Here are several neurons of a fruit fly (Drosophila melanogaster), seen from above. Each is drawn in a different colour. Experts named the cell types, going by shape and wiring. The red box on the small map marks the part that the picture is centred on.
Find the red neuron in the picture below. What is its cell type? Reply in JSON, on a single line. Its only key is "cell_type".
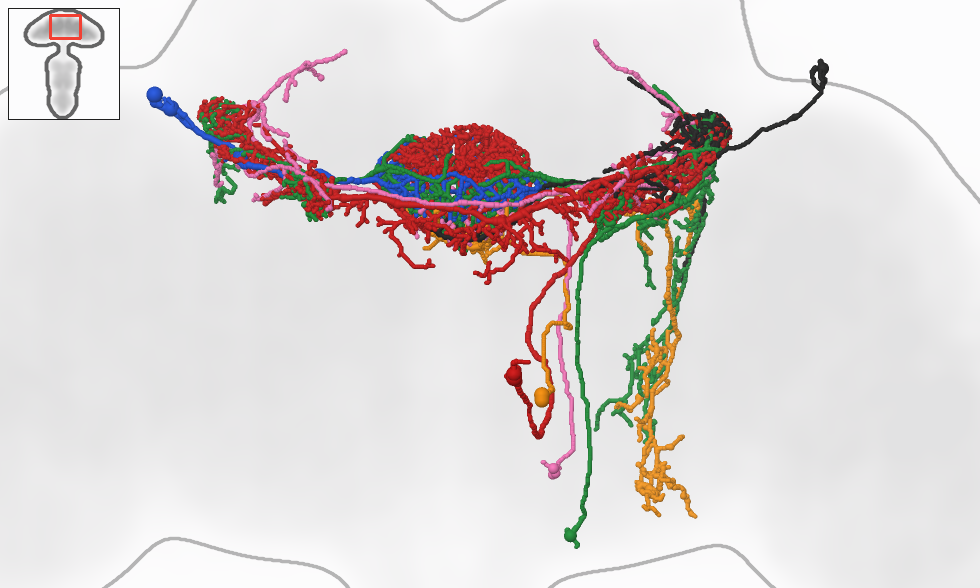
{"cell_type": "ExR1"}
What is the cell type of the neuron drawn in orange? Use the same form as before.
{"cell_type": "ExR8"}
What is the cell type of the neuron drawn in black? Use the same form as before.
{"cell_type": "ER6"}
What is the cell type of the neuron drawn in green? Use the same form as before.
{"cell_type": "ExR2"}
